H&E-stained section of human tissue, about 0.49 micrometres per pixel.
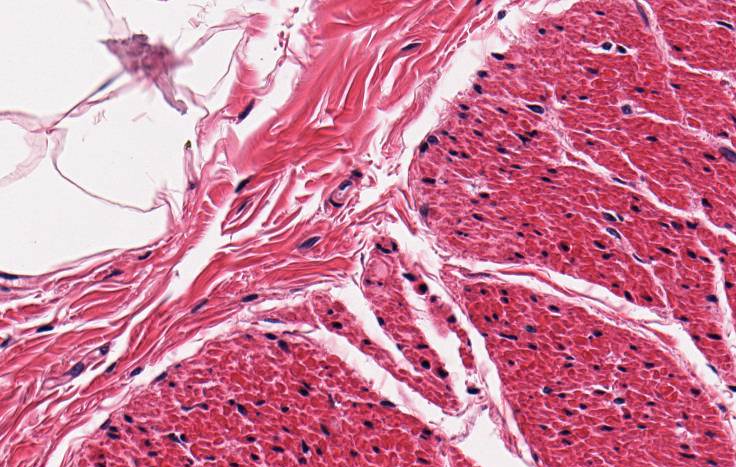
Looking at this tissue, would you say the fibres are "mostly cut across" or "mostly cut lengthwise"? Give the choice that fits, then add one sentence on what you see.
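Mostly cut across. Bundles of closely packed fibres cut in cross-section fill the right half and the lower part of the field.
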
